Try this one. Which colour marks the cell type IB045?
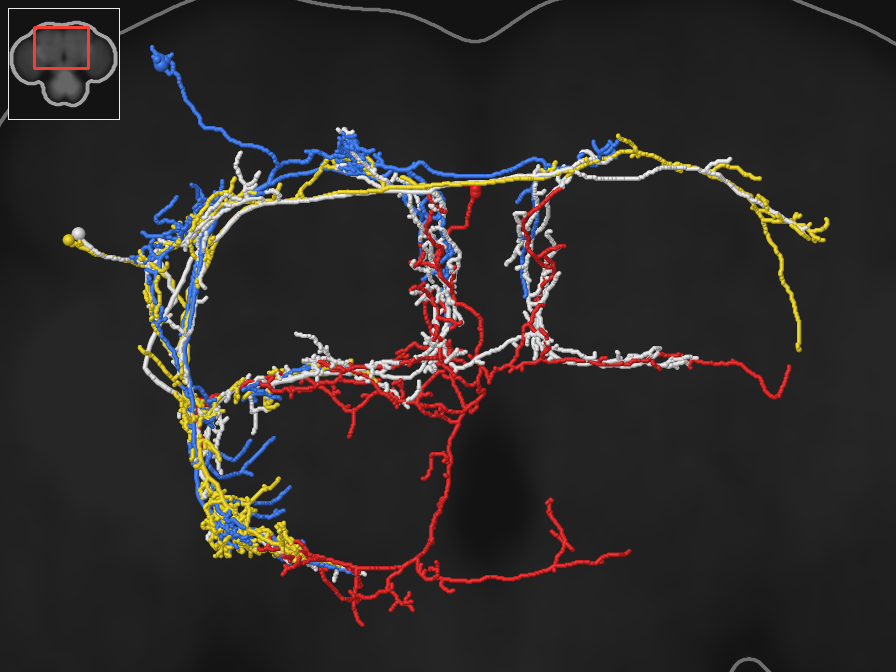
red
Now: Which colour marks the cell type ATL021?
white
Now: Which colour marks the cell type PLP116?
yellow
